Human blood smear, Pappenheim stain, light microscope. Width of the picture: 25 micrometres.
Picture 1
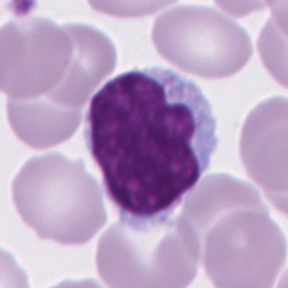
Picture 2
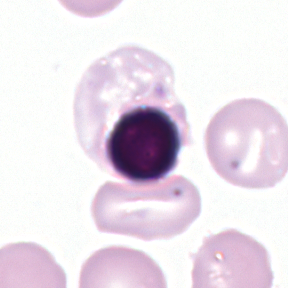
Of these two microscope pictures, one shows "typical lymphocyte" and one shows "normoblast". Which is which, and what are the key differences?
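Of the two cells, the one in picture 1 is a typical lymphocyte and the one in picture 2 is a normoblast. The balance of nucleus and cytoplasm is different: in the typical lymphocyte the nucleus, about 12 by 9 micrometres, fills about 70% of the cell's area and nearly reaches the edge on the left, whereas in the normoblast the cytoplasm covers more of the cell than the nucleus does. The normoblast's nucleus sits at the lower edge of the cell, with most of the cytoplasm above it. Its chromatin is very dark and dense, with almost no visible structure.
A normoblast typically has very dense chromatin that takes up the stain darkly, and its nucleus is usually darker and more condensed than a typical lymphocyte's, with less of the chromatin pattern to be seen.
The outlines differ too: the normoblast's is irregular rather than round, while the typical lymphocyte's outer edge is slightly ragged and fuzzy rather than sharp. The typical lymphocyte's cytoplasm is pale blue-grey.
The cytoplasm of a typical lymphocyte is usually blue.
Some features are shared: neither nucleus shows a nucleolus, the normoblast's cytoplasm shows no distinct granules, and the typical lymphocyte's holds no large coarse granules. Red cells press against the lower edge of the typical lymphocyte.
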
